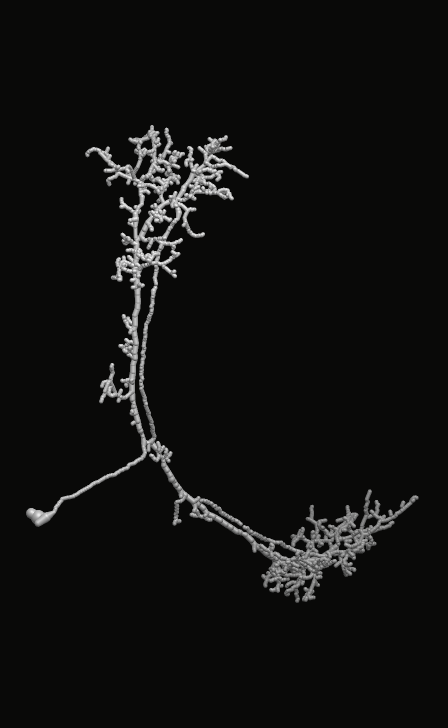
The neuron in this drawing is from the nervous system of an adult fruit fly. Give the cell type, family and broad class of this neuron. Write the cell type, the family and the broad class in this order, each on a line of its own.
SAD098
hemilineage LB0
central-brain intrinsic neuron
